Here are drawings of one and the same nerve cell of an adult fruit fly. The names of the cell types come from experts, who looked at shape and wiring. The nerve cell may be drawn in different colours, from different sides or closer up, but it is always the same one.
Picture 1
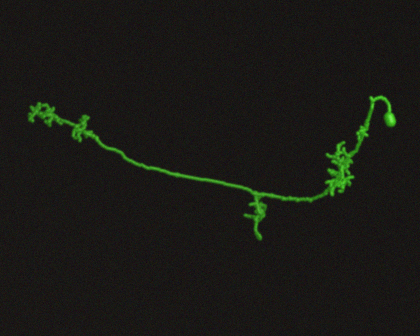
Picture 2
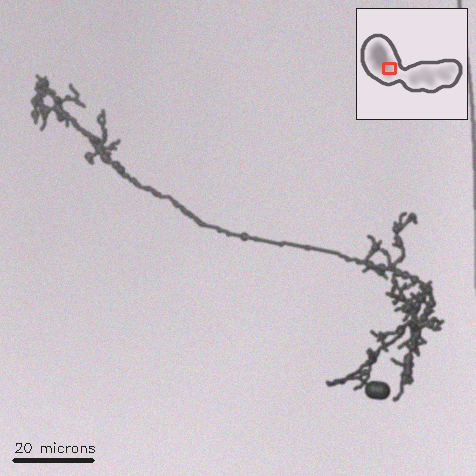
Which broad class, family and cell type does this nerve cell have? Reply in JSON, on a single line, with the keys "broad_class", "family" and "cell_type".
{"broad_class": "optic-lobe intrinsic neuron", "family": "TmY", "cell_type": "TmY17"}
